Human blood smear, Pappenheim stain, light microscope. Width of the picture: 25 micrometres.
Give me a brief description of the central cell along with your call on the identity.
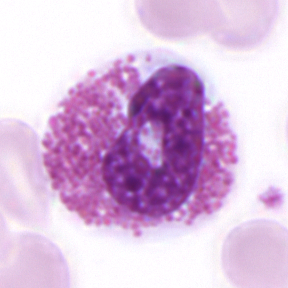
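Start with the outline of the central cell: it is roughly round. Now look at the cytoplasm, which is packed with coarse, round, reddish-pink granules, all of much the same size. Inside the nucleus, you won't find any nucleoli. The cell you are looking at is an eosinophil.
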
